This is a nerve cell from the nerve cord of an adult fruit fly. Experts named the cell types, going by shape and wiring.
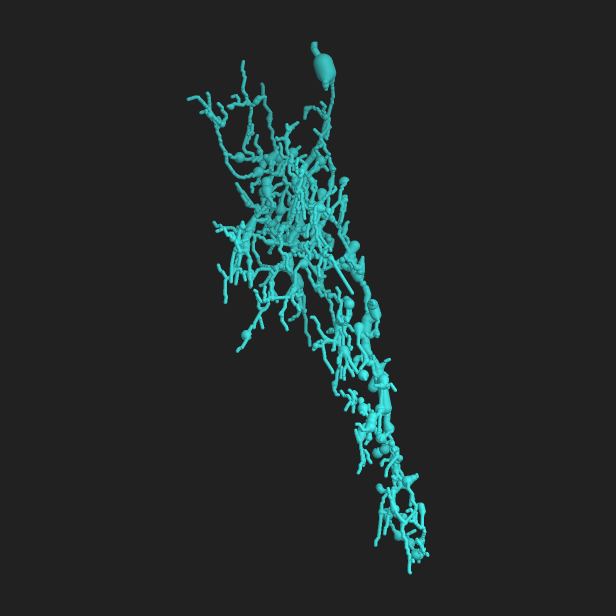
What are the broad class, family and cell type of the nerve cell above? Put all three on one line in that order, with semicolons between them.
nerve-cord intrinsic neuron; hemilineage 19A; IN19A099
